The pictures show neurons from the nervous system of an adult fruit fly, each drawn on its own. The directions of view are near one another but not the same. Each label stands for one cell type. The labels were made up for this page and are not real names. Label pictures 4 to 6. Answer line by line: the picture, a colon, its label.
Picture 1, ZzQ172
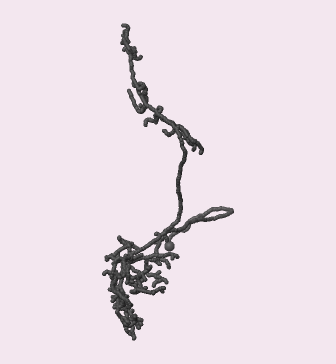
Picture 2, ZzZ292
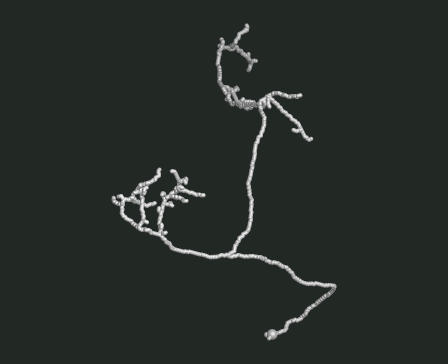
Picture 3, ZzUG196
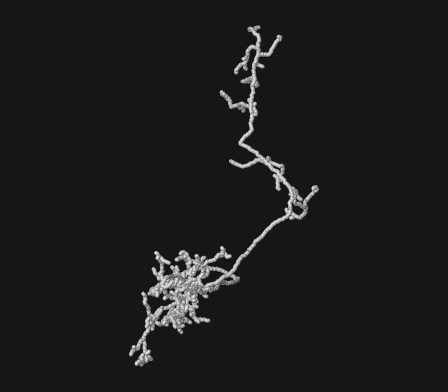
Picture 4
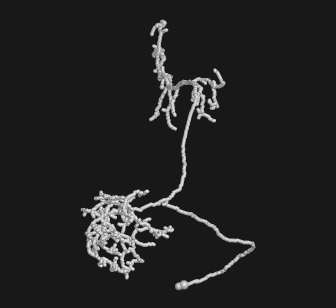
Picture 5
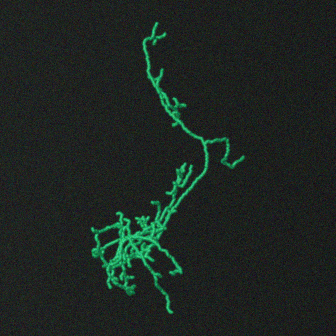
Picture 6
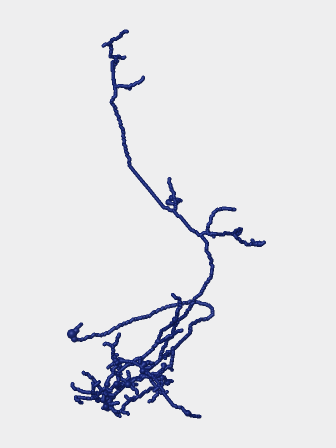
4: ZzQ172
5: ZzZ292
6: ZzZ292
